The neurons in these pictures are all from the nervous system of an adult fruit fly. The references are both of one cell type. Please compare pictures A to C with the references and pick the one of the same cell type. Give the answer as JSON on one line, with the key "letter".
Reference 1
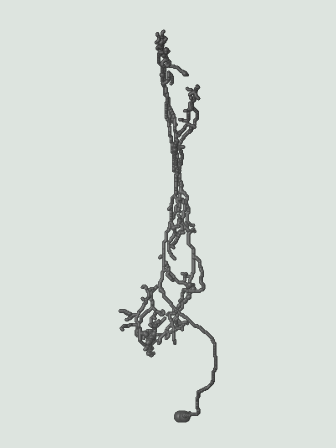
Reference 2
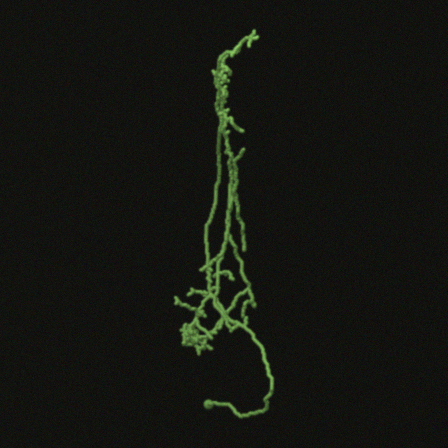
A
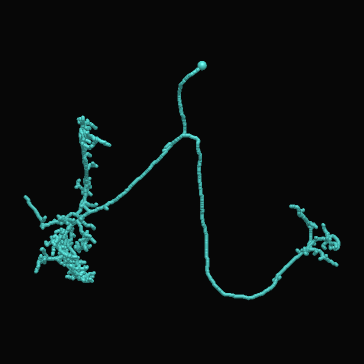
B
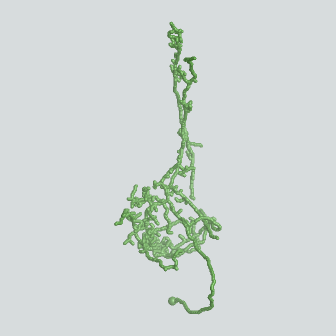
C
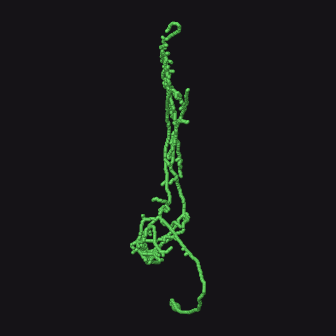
{"letter": "C"}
